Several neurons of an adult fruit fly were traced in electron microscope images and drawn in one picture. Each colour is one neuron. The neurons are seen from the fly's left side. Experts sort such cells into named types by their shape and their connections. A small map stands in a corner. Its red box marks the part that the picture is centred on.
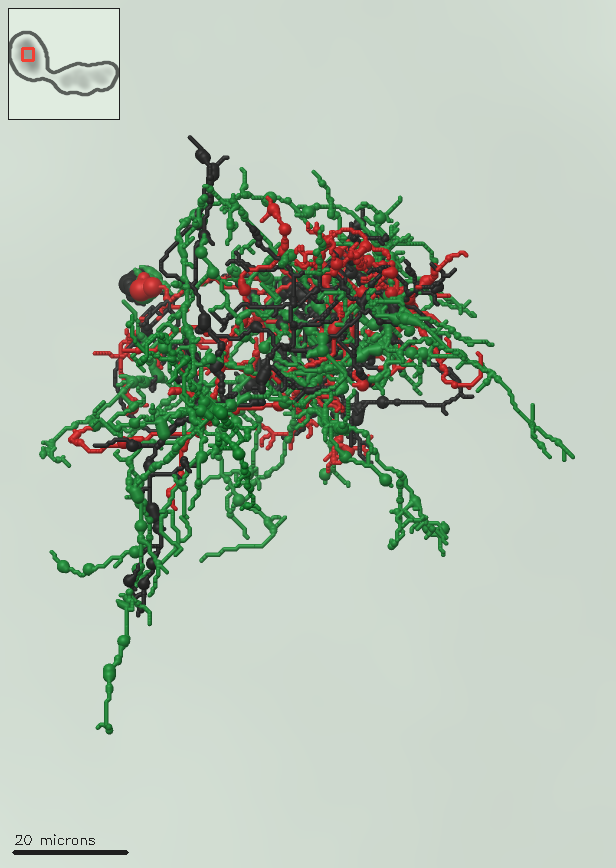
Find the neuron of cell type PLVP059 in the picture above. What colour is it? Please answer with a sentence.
The colour is red.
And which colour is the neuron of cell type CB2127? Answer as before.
The colour is black.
